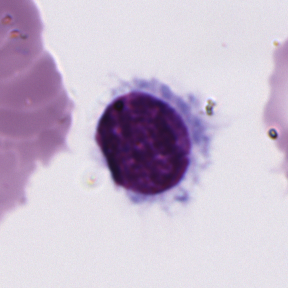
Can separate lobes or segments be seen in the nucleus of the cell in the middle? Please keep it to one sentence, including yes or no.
No, there is a single compact nucleus in this cell, round, oval or kidney-shaped.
